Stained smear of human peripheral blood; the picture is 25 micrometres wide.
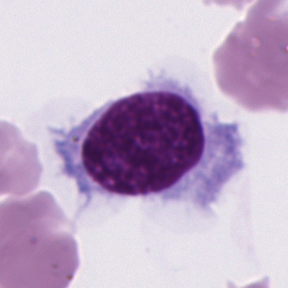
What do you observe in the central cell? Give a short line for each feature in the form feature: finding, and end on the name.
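Edge: fine hair-like projections, mostly at top and right
Chromatin: dark purple, stippled and patchy, small lighter spots
Cytoplasm: pale blue-grey
Rim: broader right of nucleus than left
So: hairy cell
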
